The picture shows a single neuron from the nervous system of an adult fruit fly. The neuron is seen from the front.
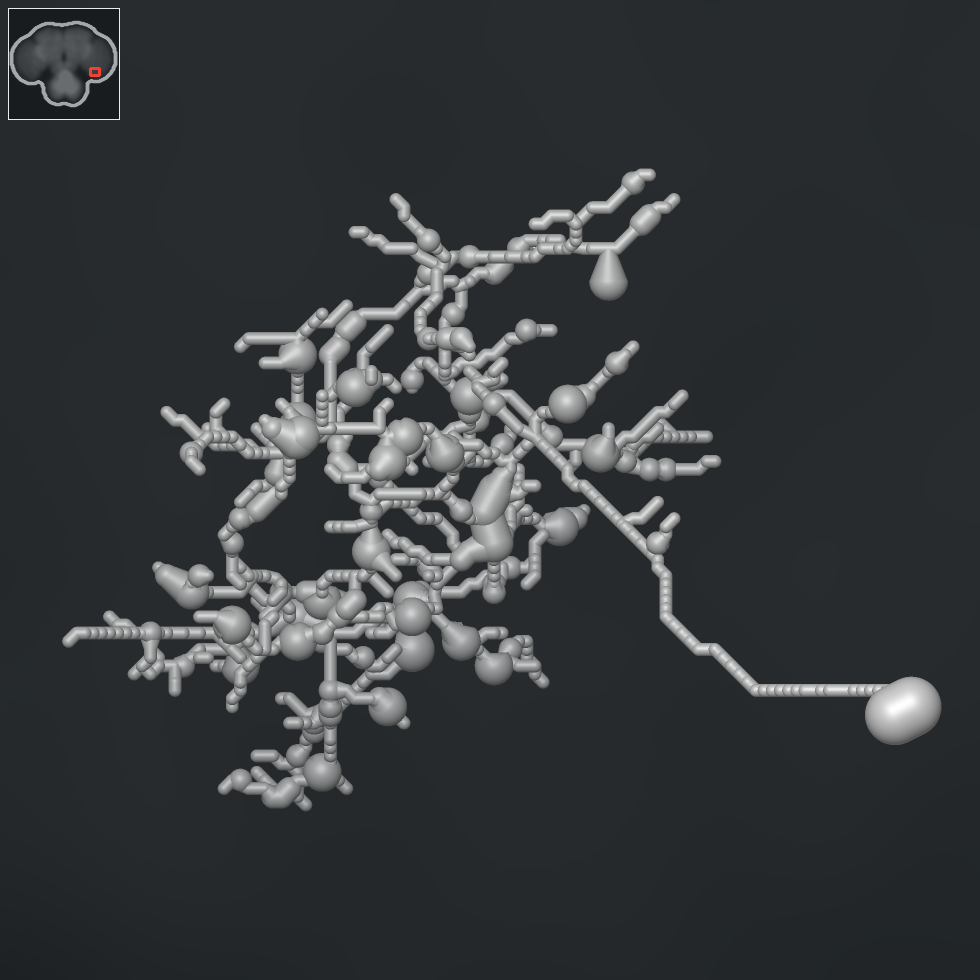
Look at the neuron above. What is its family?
Cm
